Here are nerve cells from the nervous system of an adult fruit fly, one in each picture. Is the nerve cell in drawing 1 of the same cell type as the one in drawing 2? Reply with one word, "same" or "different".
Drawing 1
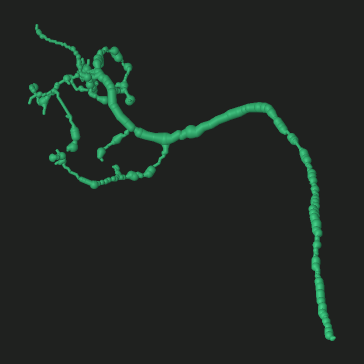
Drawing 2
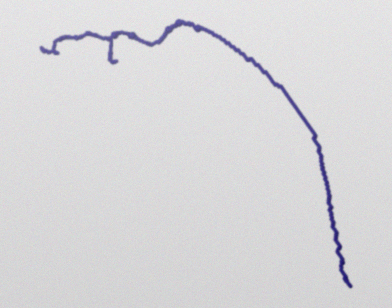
same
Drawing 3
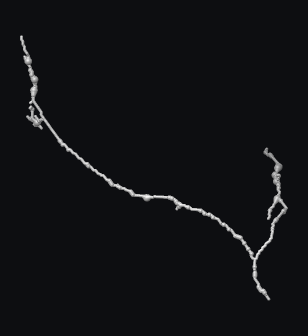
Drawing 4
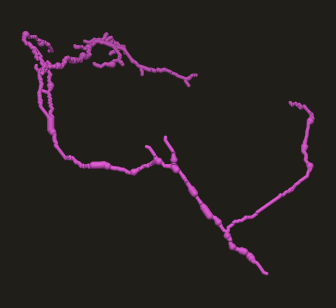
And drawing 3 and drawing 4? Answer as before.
same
